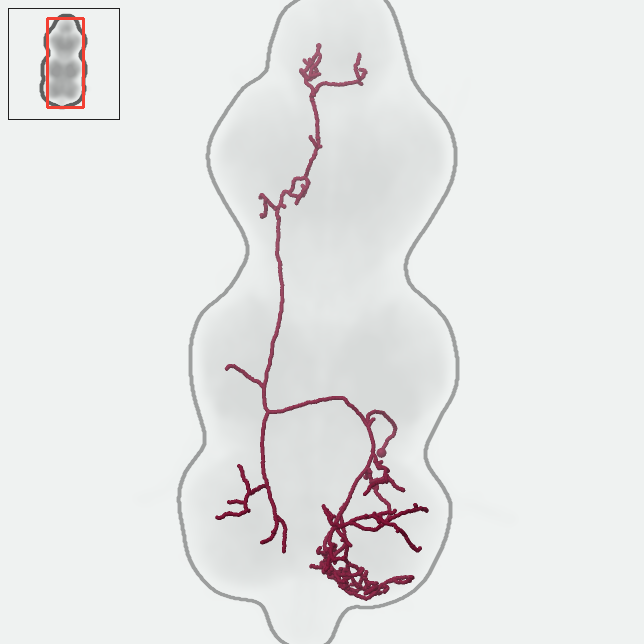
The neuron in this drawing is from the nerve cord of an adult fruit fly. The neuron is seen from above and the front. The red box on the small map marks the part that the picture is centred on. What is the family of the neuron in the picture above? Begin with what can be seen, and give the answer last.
The picture shows dozens of branch ends. As drawn here it is more than twice as tall as it is wide. Its broad class is nerve-cord intrinsic neuron. Its family is hemilineage 08B.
